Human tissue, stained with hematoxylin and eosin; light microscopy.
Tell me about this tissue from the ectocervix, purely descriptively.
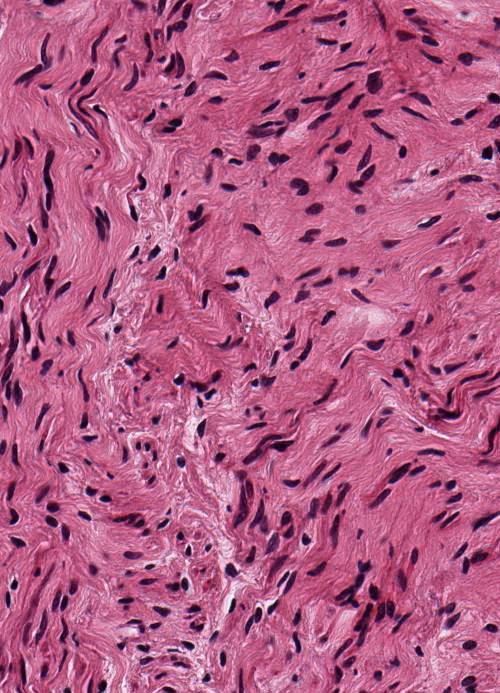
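Field entirely spindle cells in pink fibrillary stroma; no epithelium, no glands. Many elongated nuclei wavy or S-shaped, ends tapered. Nuclei uniformly dark blue-purple; no prominent nucleoli. Cell borders indistinct; cytoplasm blends into surrounding pink fibres.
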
